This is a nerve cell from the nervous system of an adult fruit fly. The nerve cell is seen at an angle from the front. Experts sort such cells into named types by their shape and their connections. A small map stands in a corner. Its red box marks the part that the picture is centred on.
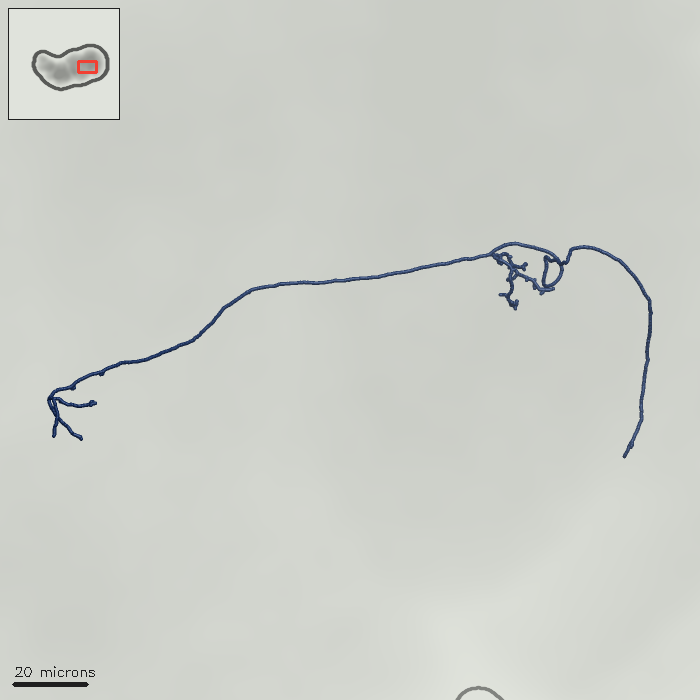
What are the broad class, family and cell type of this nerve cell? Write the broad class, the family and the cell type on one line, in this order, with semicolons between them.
sensory neuron entering the brain; class olfactory; ORN_DL1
